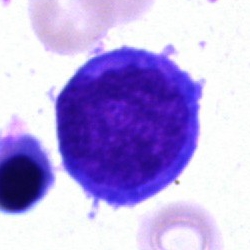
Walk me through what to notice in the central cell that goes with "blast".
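The name here is blast. Its chromatin forms a fine, mottled network with no large dark blocks.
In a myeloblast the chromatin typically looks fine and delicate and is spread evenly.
The cytoplasm is only a thin deep-blue rim around the nucleus, and no granules can be seen in it.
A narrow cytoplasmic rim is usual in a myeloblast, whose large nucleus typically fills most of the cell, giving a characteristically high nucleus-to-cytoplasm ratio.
A few small blebs project from the cell surface.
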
